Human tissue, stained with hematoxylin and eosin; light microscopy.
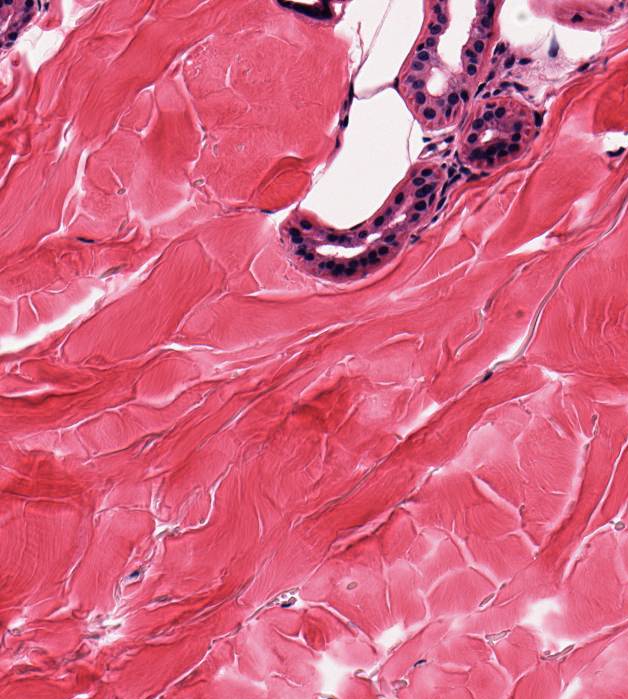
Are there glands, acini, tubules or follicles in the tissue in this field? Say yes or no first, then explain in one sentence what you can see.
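Yes. At the top centre and top right are small epithelial tubules lined by two layers of cuboidal cells with round dark nuclei.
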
